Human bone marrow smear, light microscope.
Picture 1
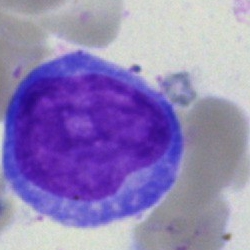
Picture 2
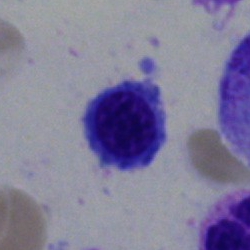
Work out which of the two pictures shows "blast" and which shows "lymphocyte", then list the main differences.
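Picture 1: blast. Picture 2: lymphocyte. Outline: blast round to oval, smooth; lymphocyte roughly round, edge slightly uneven and ruffled. Chromatin: blast finely granular, no coarse dark clumps, paler rounded area near the centre of the nucleus; lymphocyte dense, dark purple.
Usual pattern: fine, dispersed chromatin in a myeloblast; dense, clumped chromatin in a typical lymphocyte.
Cytoplasm: deep blue in both; blast rim widest along the lower right, small pale spots along the lower edge; lymphocyte a thin rim, no granules.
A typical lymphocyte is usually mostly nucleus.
Incidental: small round blue fragment just above the lymphocyte.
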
